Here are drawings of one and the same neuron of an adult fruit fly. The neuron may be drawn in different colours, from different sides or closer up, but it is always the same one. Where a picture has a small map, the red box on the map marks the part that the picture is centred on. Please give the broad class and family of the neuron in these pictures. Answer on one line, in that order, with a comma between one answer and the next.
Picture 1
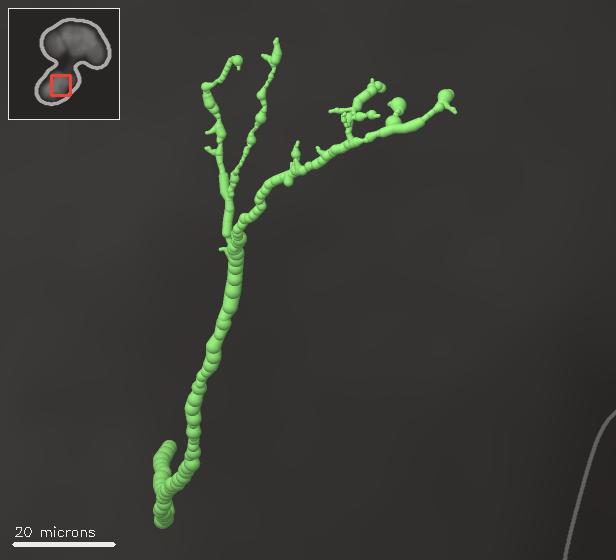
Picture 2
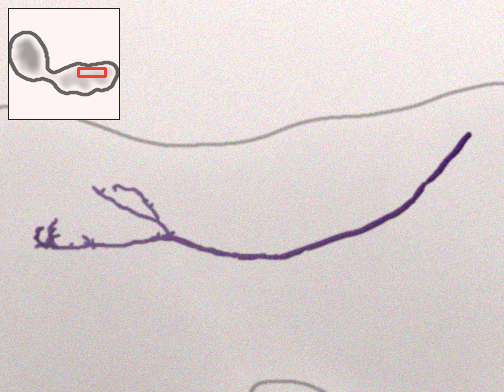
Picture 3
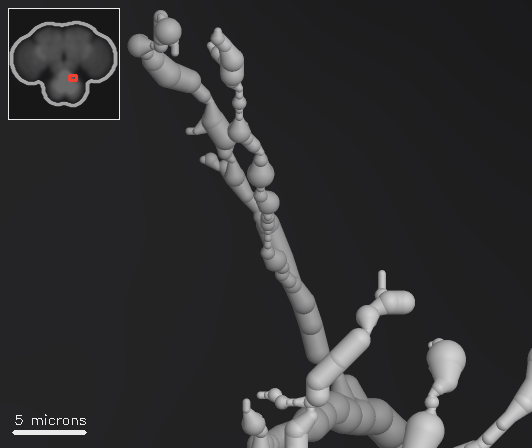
sensory neuron entering the nerve cord, class mechanosensory proprioceptive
